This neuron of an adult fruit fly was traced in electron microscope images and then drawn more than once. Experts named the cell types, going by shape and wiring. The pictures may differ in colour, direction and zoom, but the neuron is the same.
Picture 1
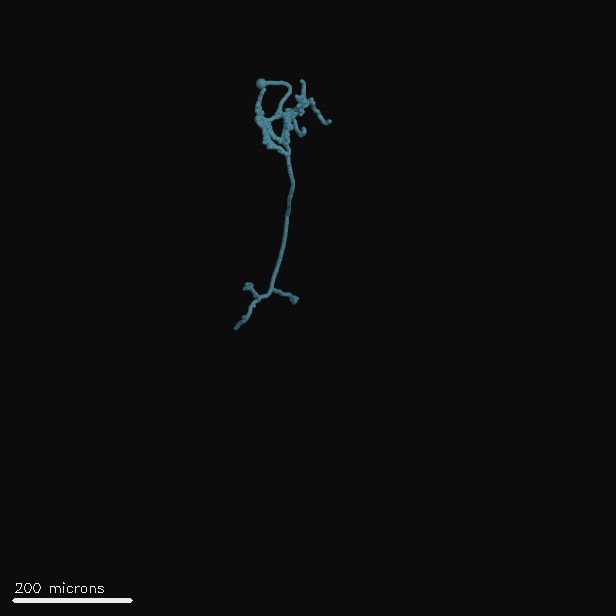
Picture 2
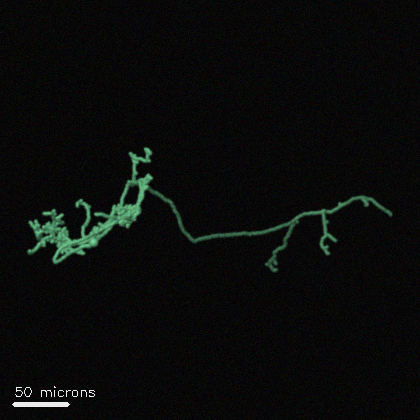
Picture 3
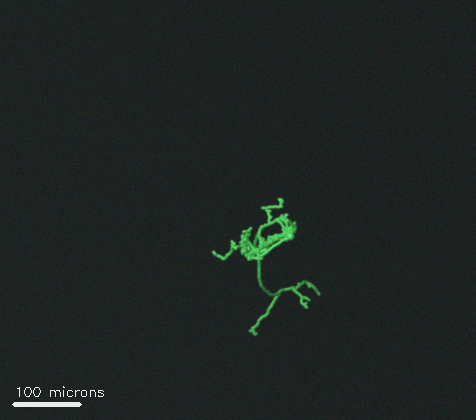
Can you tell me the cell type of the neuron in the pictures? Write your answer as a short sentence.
The cell type is DNge019.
